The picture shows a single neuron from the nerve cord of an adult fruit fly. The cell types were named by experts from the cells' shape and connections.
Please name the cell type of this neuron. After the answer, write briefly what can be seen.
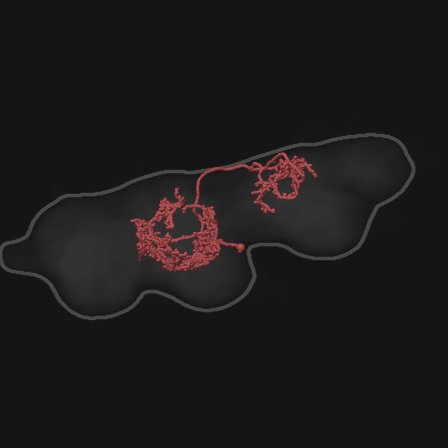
The cell type is IN12A004. Its broad class is nerve-cord intrinsic neuron. In this view it is wider than it is tall.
